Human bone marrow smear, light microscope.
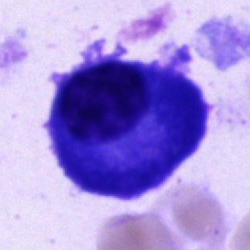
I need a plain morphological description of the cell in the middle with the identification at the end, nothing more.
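Position of the nucleus comes first: it sits off-centre, toward the upper left of the cell. Next, the cytoplasm stains deep blue, with a paler zone just beneath the nucleus. Last, small purple blebs project from the upper edge of the cell. This is a plasma cell.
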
